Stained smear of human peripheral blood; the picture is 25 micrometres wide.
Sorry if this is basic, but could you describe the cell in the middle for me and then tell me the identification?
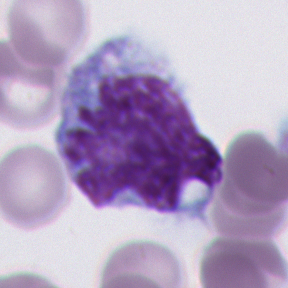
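Taking the outline first: irregular, somewhat angular, not smoothly round. The nucleus looks folded and irregular, notched along its edges, with a clear, rounded pale space at its lower right edge. I find no coarse, brightly coloured granules in the cytoplasm. It is a monocyte.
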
